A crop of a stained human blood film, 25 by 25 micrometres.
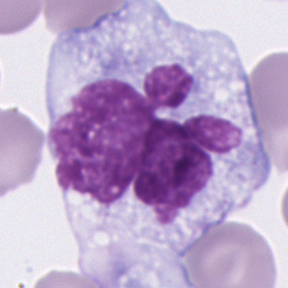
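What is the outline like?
Irregular, with angular and gently wavy edges.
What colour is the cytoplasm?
Pale grey-blue, with many small clear vacuoles and fine, faint purplish dust-like granules scattered through it.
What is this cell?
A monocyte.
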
